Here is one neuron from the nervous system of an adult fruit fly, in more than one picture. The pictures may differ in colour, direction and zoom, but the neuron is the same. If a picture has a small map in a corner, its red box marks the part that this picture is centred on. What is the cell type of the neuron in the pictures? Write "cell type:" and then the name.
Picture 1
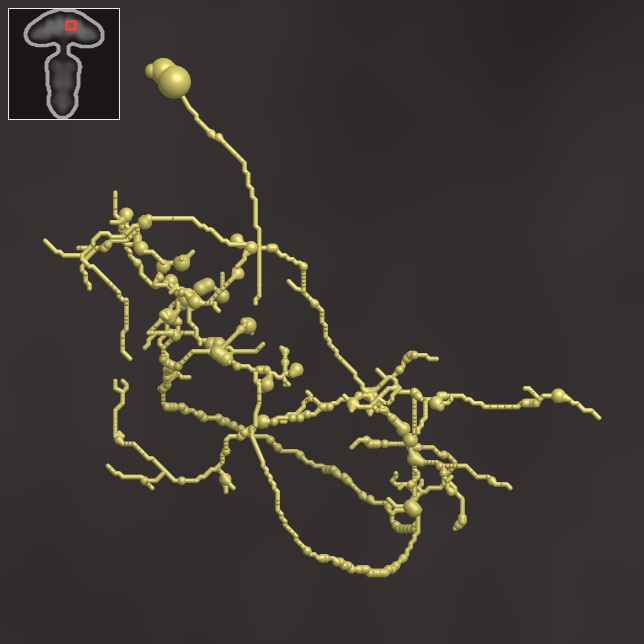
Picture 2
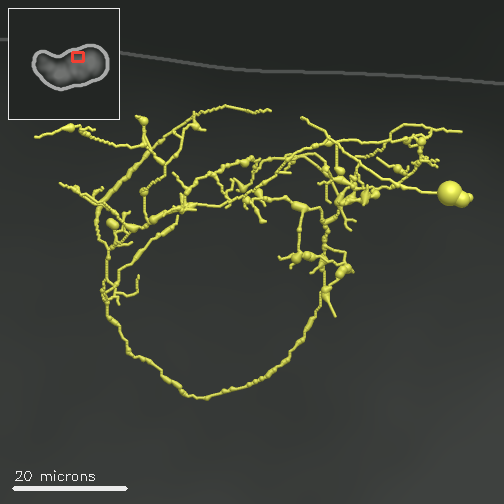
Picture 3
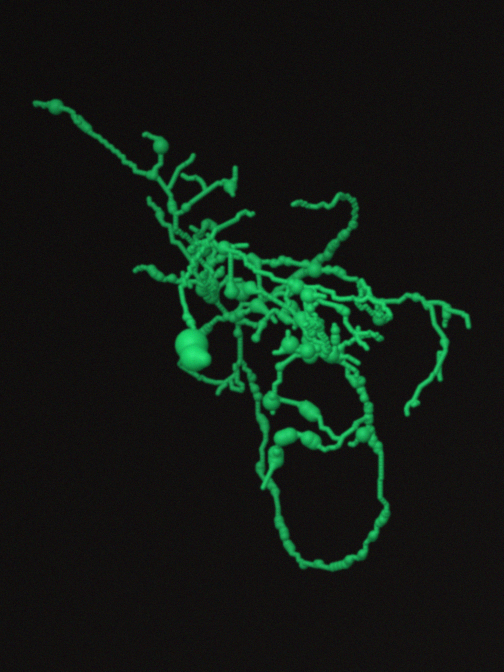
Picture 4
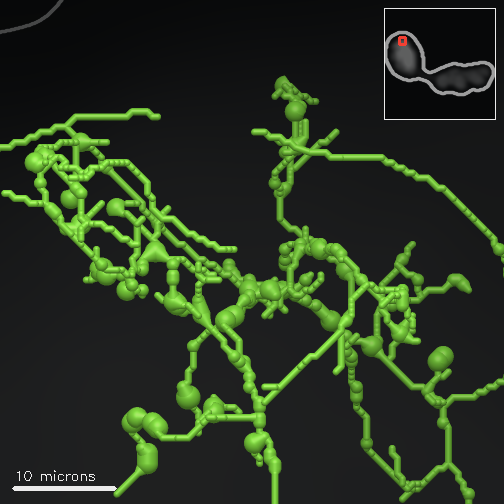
cell type: CB2572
